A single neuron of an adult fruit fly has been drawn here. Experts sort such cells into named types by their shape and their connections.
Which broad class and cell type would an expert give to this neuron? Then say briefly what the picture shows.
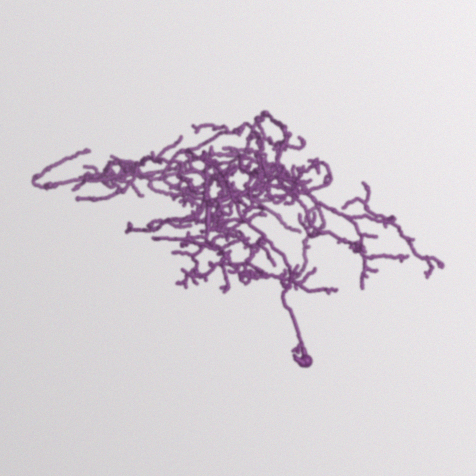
It is a central-brain intrinsic neuron. Its cell type is GNG568. The picture shows dozens of branch ends. In this view it is wider than it is tall.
